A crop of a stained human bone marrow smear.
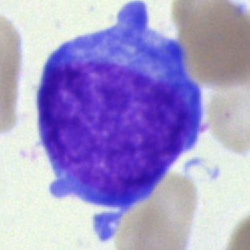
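Blast, central cell. Outline irregular, with knobby bulges. Cytoplasm deep blue, no granules seen. Small rounded cytoplasmic blebs jut out at top and lower left.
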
